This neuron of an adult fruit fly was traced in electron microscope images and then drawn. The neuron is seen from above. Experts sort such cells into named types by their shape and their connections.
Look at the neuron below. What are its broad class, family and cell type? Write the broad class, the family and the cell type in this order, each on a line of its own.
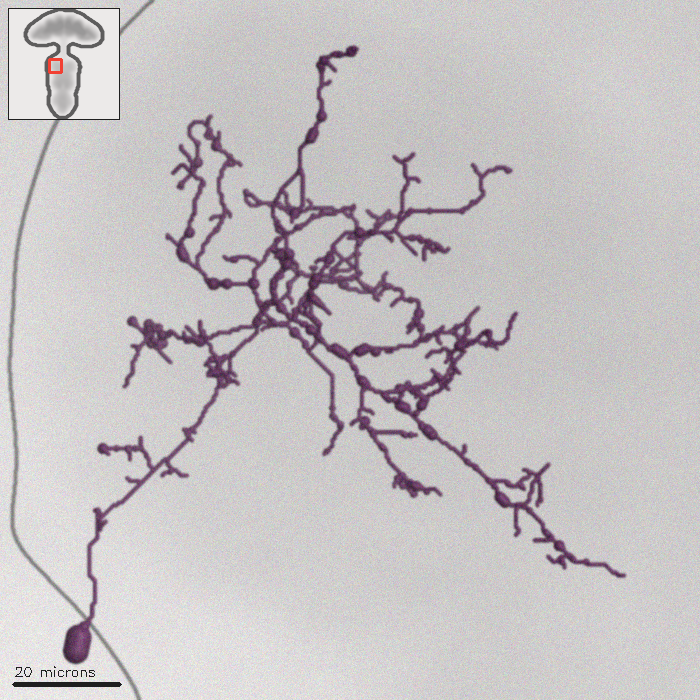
nerve-cord intrinsic neuron
hemilineage 20A.22A
IN20A.22A055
